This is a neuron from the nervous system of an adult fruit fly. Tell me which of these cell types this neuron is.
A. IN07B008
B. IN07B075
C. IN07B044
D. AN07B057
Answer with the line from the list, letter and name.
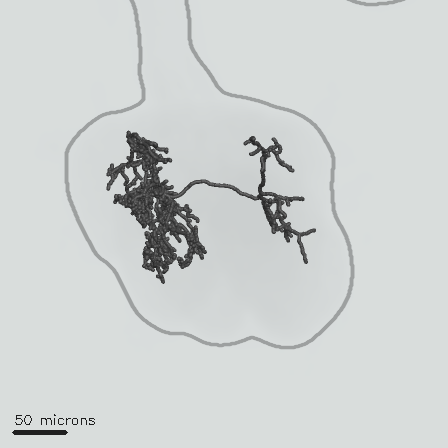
A. IN07B008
